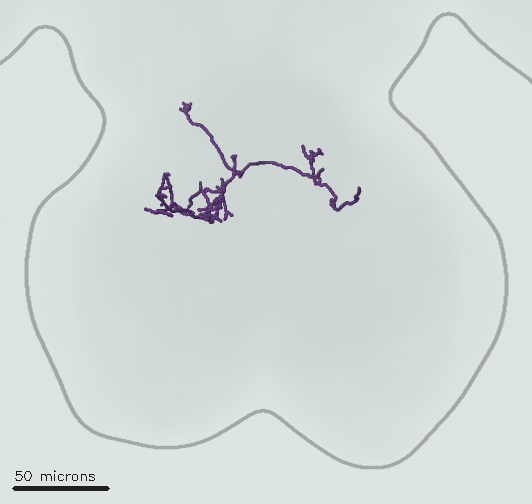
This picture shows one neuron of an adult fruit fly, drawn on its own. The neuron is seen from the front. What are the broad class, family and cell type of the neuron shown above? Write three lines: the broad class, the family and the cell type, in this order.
nerve-cord intrinsic neuron
hemilineage 07B
IN07B096_b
